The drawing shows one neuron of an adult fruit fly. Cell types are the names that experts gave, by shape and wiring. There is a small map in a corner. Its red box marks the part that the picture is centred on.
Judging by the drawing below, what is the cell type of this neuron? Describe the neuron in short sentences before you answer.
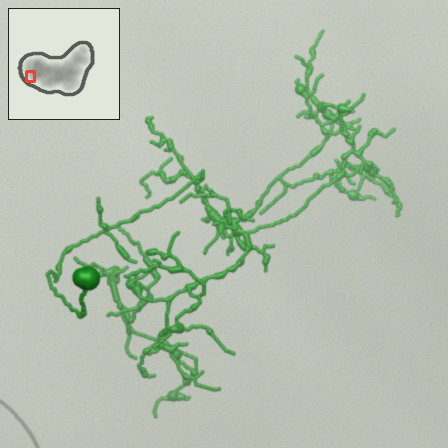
Its cell body lies on the left of the picture. Dozens of branch ends can be seen. This is an optic-lobe intrinsic neuron. It is of cell type Mi14.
